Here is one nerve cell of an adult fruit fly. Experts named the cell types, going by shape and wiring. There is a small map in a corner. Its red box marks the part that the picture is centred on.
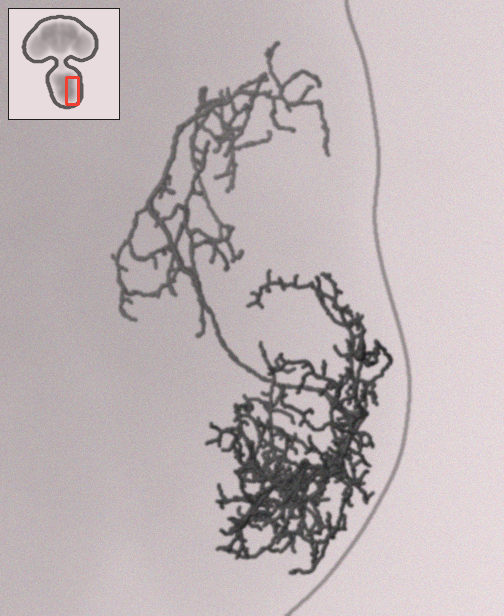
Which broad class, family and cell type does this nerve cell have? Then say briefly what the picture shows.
This is a nerve-cord intrinsic neuron. Its family is hemilineage 09A. The cell type is IN09A009. The cell body is on the right of the picture. The picture shows more than a hundred branch ends.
